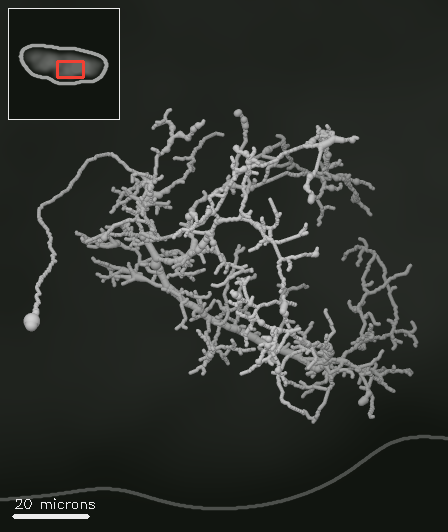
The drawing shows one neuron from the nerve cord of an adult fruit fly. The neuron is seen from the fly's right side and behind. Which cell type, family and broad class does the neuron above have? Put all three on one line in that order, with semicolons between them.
IN03A047; hemilineage 03A; nerve-cord intrinsic neuron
